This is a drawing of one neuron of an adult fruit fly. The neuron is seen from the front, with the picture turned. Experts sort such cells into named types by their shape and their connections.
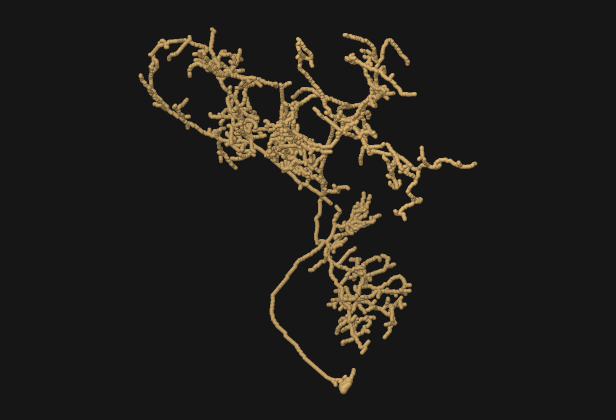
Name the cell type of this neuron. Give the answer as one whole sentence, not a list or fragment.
Typed by cell type, the neuron is LoVP97.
